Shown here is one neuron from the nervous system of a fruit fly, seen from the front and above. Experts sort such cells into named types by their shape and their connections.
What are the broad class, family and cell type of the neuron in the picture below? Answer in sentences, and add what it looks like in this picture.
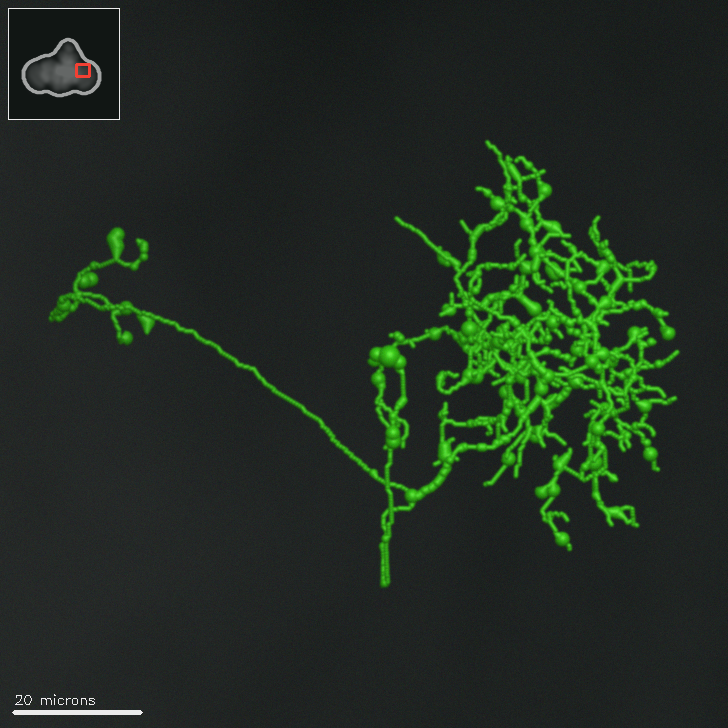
This is an optic-lobe intrinsic neuron. Its family is MeLo. The cell type is MeLo1. The cell body can be seen in the middle of the picture. From left to right in the picture it spans about 100 microns.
